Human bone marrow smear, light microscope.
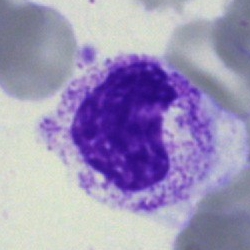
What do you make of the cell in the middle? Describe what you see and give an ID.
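First, the nucleus: kidney-shaped, with its indentation on the right side. Next, its chromatin, which is dark purple and coarsely clumped. Then the cytoplasm, with numerous fine purple granules scattered throughout. Within the nuclear indentation lies a pale cytoplasmic area with few granules. Named, it is a metamyelocyte.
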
